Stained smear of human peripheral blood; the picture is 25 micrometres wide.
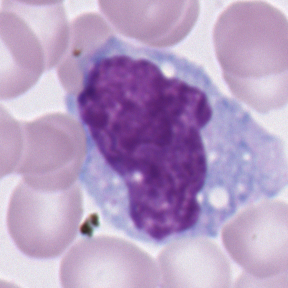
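Monocyte at the centre of a stained human peripheral blood smear. Nucleus irregular and folded with lobed edges, about 17 by 11 micrometres. Cytoplasm pale grey-blue, widest to the right of the nucleus. Several small clear vacuoles in the cytoplasm.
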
